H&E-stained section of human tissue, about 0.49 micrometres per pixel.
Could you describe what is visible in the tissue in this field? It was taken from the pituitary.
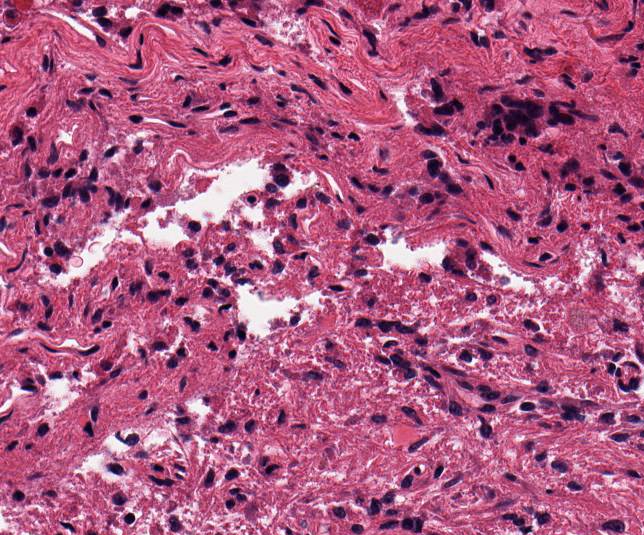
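Everything here seems to be cellular fibrous stroma; I can't find epithelium anywhere. Near the upper right sits a small clump of crowded, very dark nuclei. Lower down, the stroma looks finer and more loosely fibrillary than the bundled collagen above. There are no fat cells.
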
